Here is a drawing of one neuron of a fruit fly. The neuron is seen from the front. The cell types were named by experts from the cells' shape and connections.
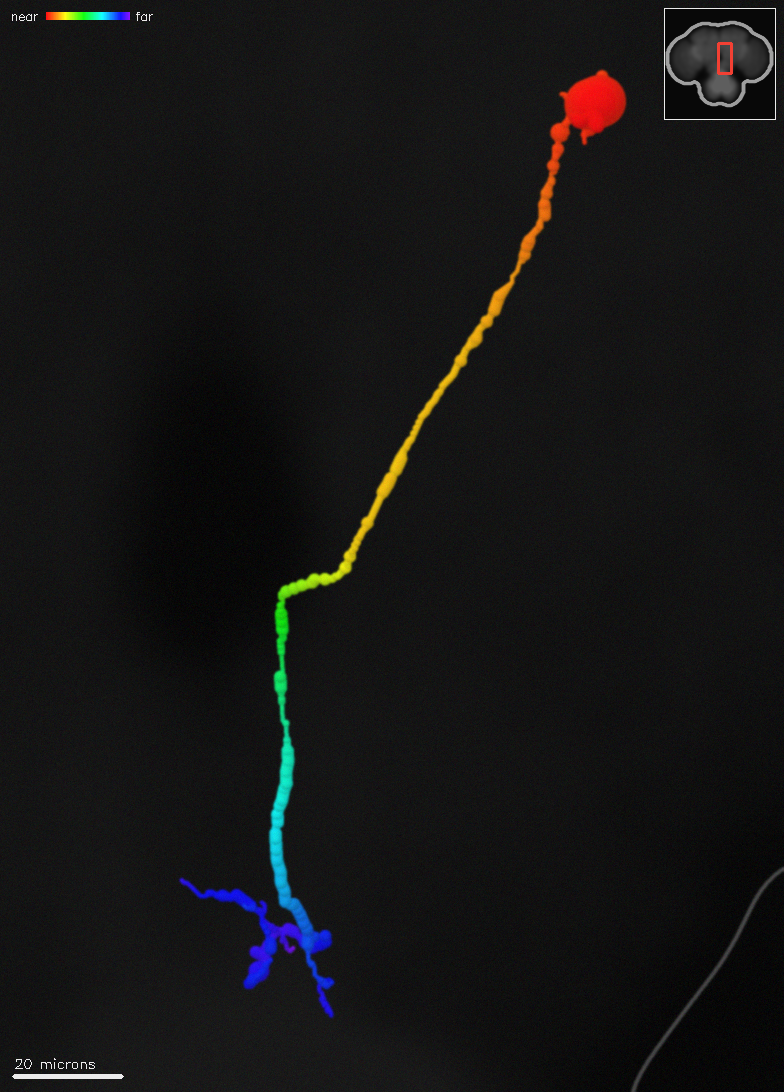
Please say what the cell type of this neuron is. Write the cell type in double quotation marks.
"ITP"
